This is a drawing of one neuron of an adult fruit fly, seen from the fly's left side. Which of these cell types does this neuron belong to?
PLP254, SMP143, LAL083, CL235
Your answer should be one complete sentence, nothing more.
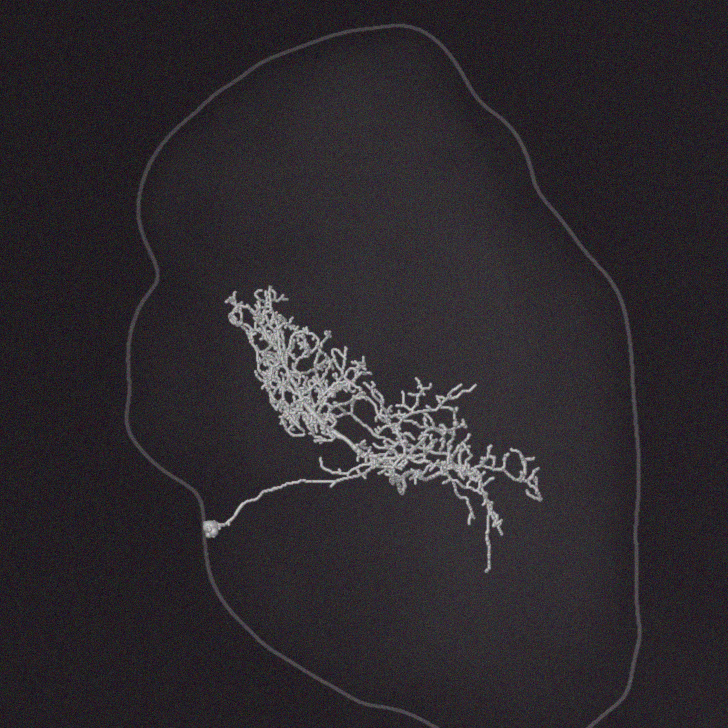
The single neuron here is of type LAL083.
